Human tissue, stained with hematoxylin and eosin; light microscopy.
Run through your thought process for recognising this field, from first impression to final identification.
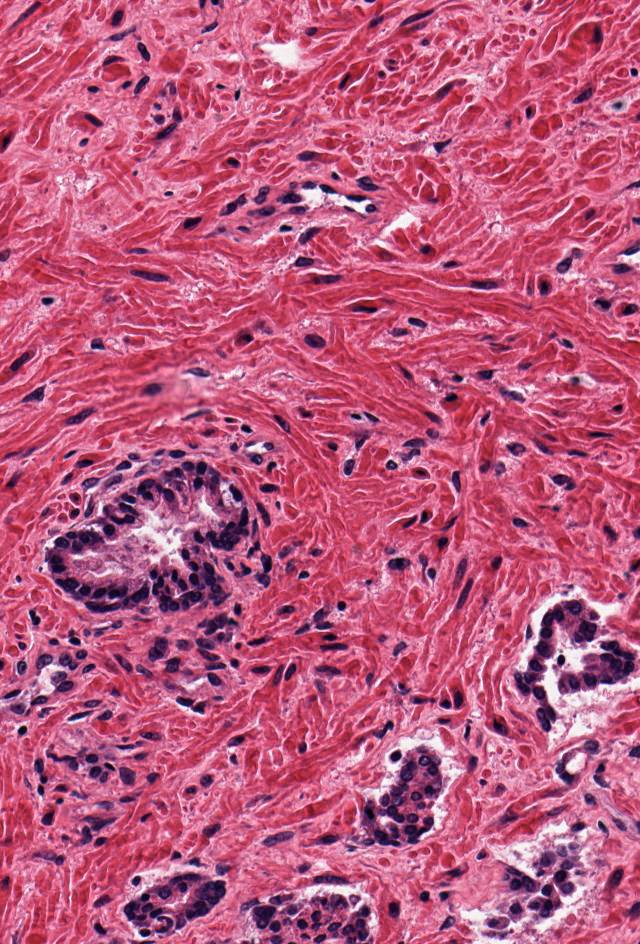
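It's mainly fibromuscular stroma, which fills the whole upper half, with the glands down in the lower half. The stroma is densely pink, spindle cells in bundles interlacing in many directions, with elongated dark cigar-shaped nuclei among the fibres.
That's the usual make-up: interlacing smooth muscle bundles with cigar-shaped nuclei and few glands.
The glands are small, irregular and single.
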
